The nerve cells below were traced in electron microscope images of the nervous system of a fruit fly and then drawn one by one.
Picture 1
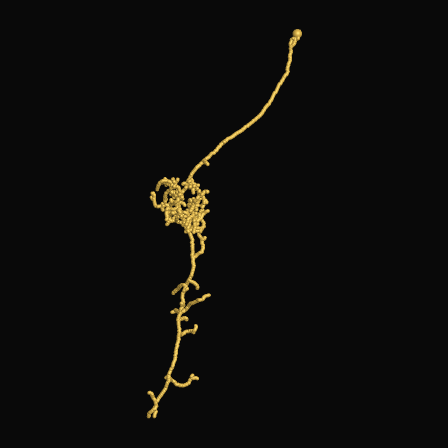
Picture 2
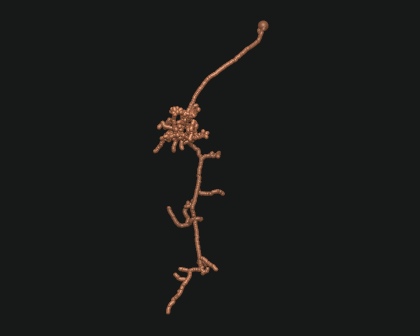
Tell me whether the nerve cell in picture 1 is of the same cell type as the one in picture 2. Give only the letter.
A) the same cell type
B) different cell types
A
